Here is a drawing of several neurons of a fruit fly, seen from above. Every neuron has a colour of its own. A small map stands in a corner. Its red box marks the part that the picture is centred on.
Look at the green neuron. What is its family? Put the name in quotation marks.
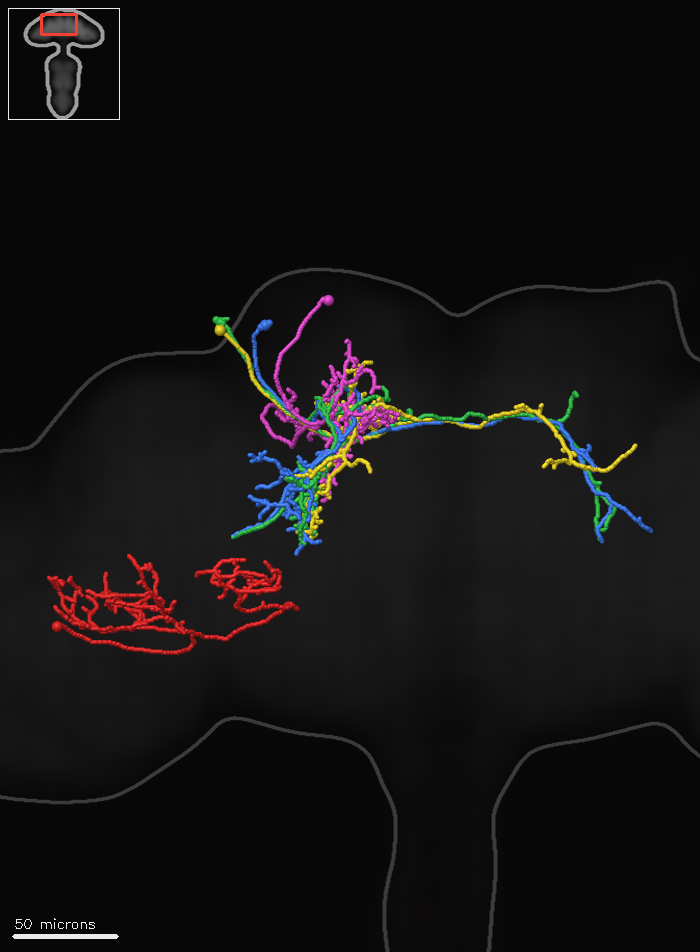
"hemilineage EBa1"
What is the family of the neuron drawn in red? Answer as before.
"hemilineage LHp2"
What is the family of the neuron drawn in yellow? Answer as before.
"hemilineage EBa1"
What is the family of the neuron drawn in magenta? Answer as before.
"hemilineage CREa2_ventral"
